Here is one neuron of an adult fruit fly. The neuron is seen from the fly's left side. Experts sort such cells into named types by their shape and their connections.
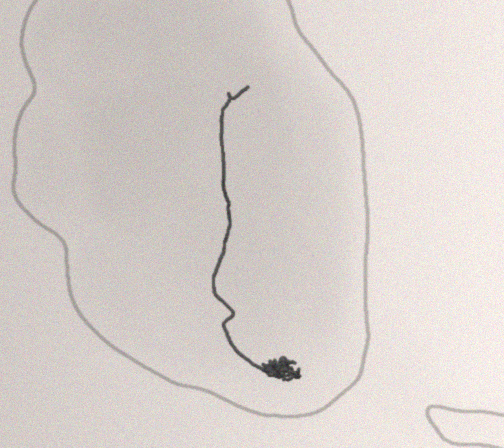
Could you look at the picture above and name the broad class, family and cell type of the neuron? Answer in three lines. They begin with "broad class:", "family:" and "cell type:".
broad class: visual projection neuron
family: MeVP
cell type: MeVP2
